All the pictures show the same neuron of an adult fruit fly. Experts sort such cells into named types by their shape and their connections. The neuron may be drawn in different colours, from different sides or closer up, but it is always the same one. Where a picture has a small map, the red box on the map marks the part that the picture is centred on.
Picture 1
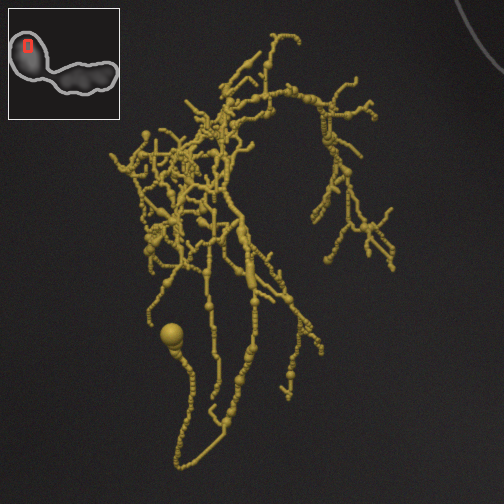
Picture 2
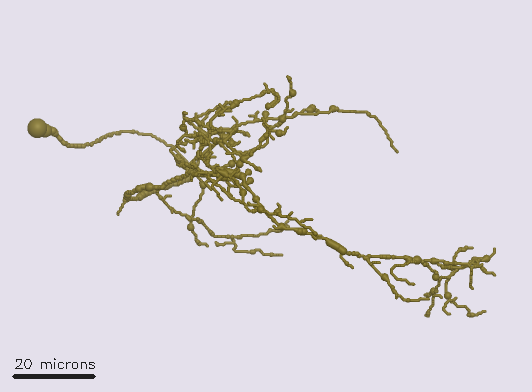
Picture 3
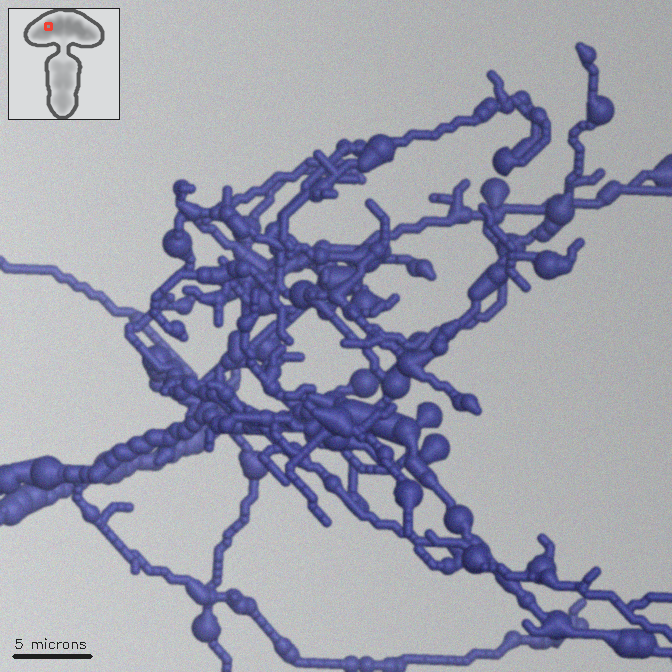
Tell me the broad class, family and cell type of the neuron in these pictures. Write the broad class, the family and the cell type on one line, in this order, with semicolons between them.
central-brain intrinsic neuron; hemilineage VLPl4_dorsal; SLP002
